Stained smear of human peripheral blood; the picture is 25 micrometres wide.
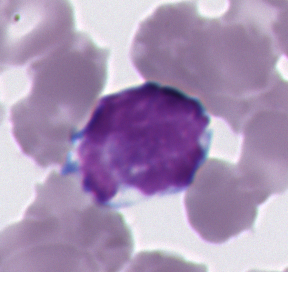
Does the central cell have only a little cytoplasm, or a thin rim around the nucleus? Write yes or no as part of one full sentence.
Yes, the nucleus occupies most of the cell, leaving scant cytoplasm.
